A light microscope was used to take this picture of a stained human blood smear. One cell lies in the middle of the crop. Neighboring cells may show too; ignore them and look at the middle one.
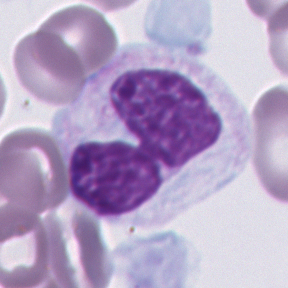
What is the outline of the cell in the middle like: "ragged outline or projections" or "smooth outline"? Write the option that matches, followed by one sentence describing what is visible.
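Smooth outline. The cell edge is smooth, without surface projections.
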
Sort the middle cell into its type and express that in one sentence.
For this crop, the central cell is a band neutrophil.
